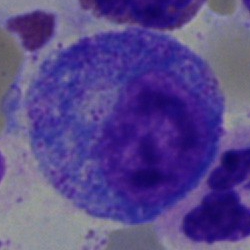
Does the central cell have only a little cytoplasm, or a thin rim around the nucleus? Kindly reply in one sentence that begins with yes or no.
No, the nucleus does not fill most of the cell; the cytoplasm is plentiful.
